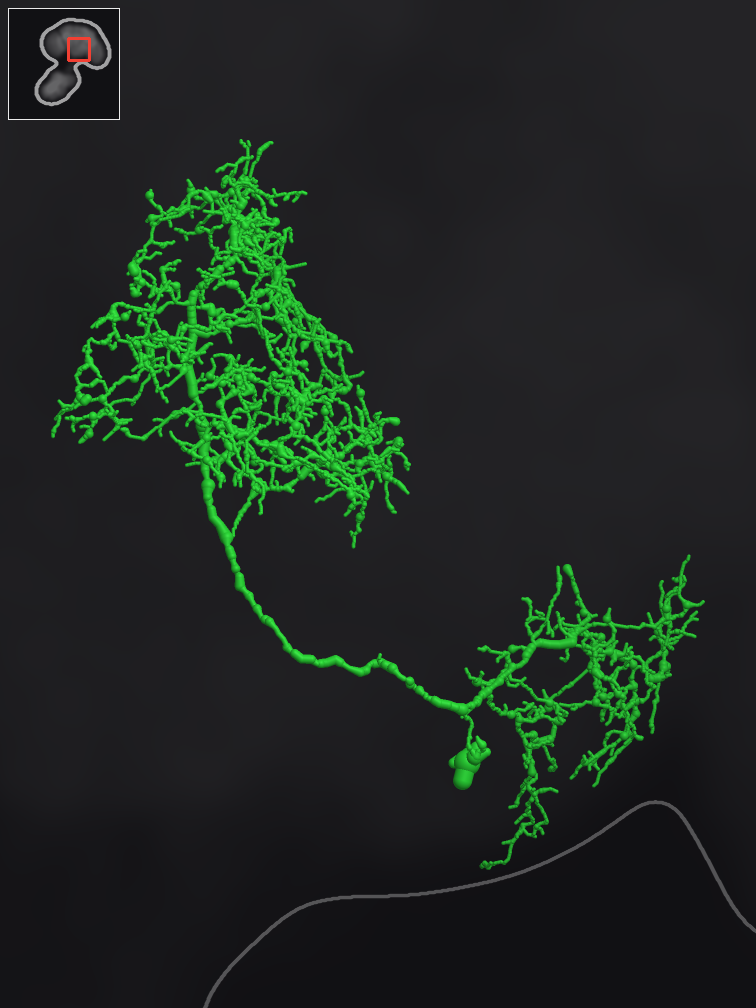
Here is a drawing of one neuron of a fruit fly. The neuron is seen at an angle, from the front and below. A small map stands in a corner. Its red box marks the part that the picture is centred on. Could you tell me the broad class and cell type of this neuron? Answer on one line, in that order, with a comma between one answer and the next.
central-brain intrinsic neuron, GNG137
